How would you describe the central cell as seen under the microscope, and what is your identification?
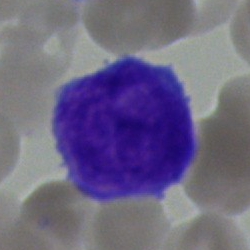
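The outline is roughly round, with a slightly angular edge. That edge is slightly ragged, bearing only tiny bumps and no long projections. The nucleus occupies almost the whole cell. No distinct granules are present in the cell. The cell is a blast.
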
